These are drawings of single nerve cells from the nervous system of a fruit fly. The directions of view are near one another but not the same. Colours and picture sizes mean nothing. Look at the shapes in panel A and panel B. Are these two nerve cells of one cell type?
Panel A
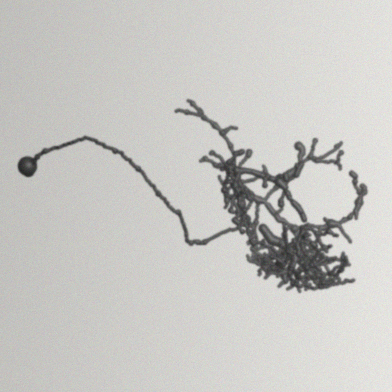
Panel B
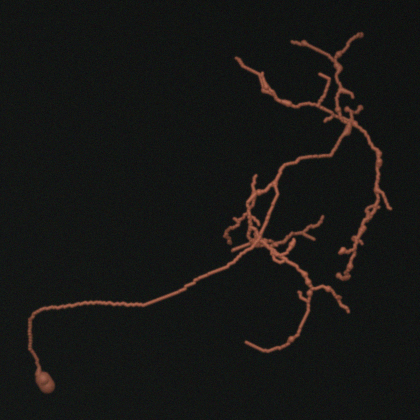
no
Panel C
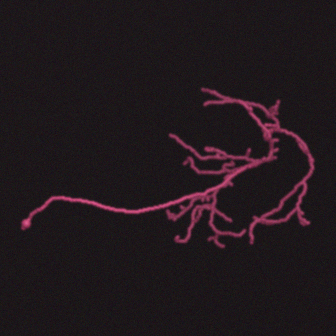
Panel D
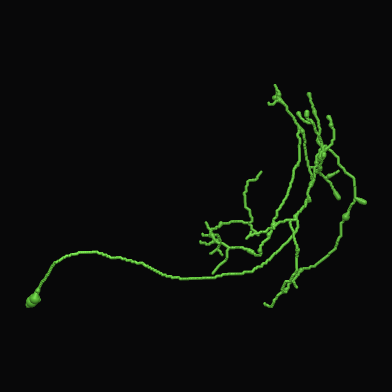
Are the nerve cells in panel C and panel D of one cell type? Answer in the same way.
yes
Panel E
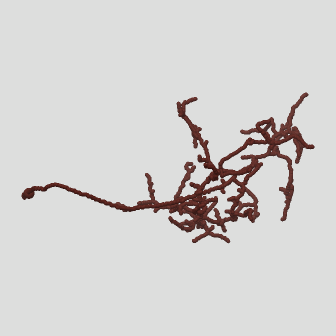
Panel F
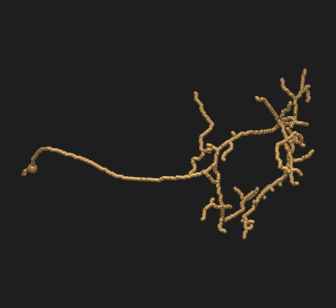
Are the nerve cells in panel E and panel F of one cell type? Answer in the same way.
yes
